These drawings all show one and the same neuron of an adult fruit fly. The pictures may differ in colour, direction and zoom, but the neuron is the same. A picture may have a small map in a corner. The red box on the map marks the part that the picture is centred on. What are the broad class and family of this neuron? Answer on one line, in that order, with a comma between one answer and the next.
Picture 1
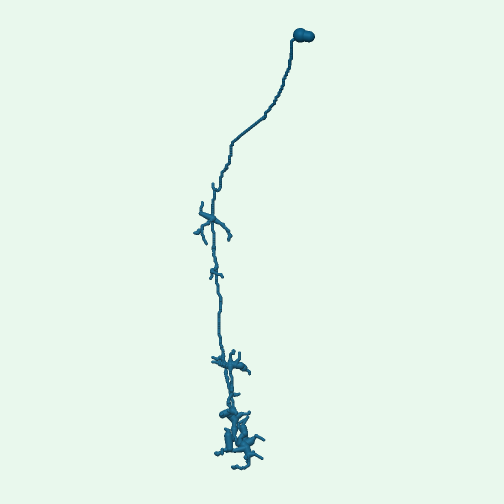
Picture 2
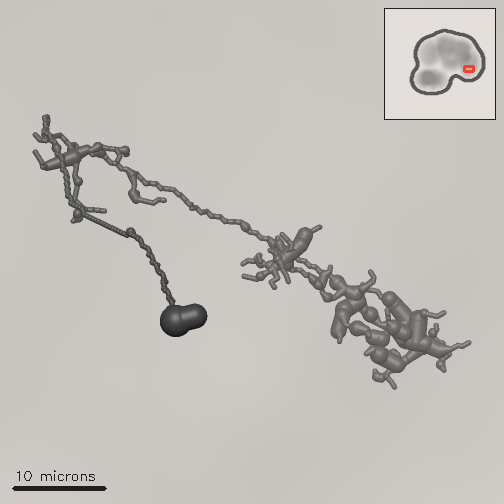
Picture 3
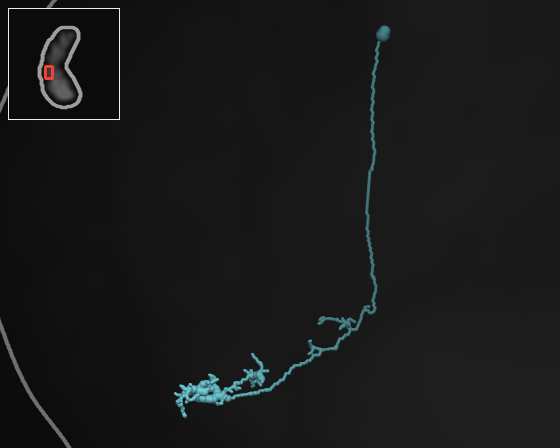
optic-lobe intrinsic neuron, C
